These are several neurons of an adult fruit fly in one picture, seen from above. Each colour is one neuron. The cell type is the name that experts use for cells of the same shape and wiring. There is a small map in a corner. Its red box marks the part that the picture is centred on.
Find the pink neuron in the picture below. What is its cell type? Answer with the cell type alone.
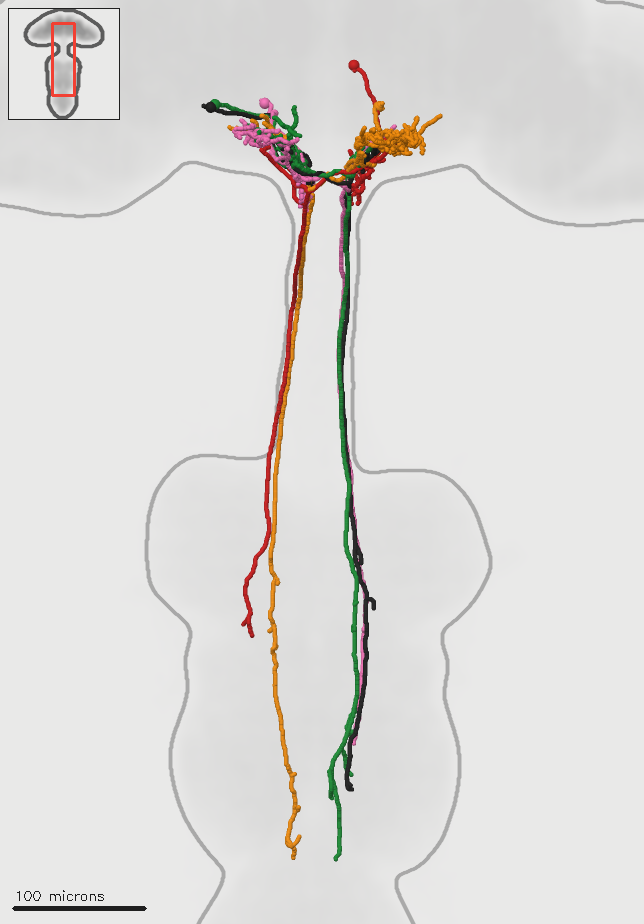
DNge117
